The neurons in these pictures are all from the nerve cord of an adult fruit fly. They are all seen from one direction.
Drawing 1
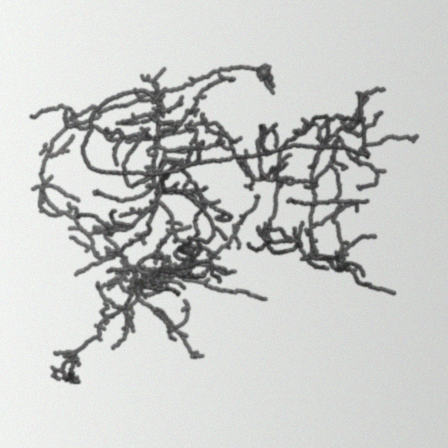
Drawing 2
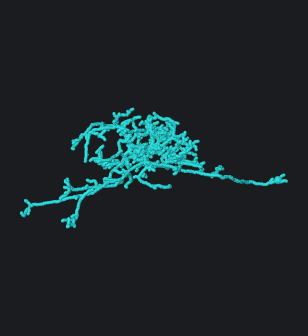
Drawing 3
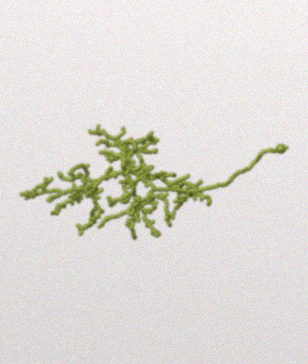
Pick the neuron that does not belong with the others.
Drawing 1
